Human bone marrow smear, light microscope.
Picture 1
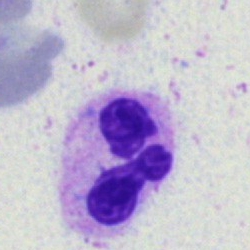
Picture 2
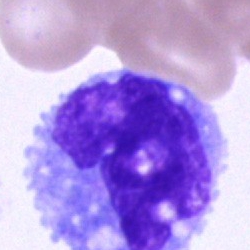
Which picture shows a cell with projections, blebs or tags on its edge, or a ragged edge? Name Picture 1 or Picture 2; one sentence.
The cell in Picture 2 has a rough outline.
